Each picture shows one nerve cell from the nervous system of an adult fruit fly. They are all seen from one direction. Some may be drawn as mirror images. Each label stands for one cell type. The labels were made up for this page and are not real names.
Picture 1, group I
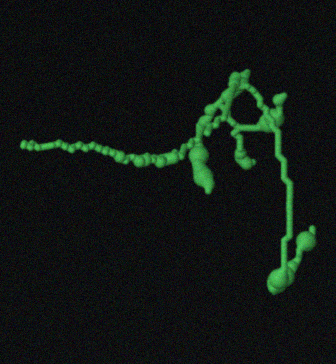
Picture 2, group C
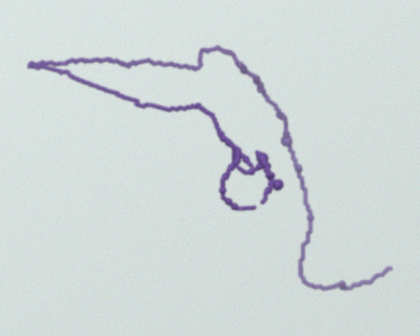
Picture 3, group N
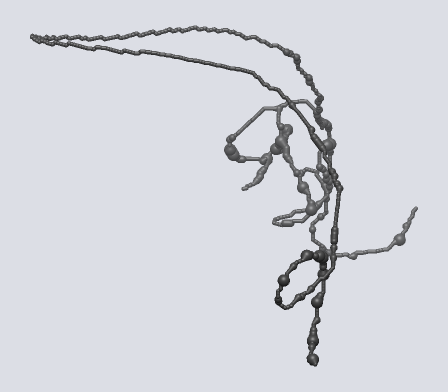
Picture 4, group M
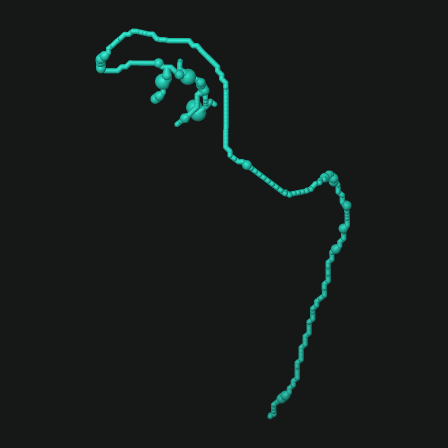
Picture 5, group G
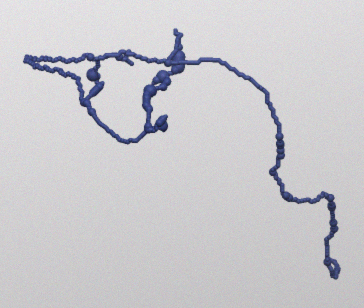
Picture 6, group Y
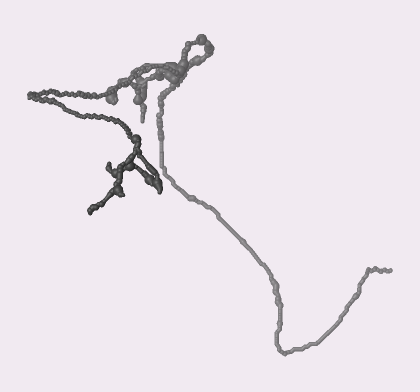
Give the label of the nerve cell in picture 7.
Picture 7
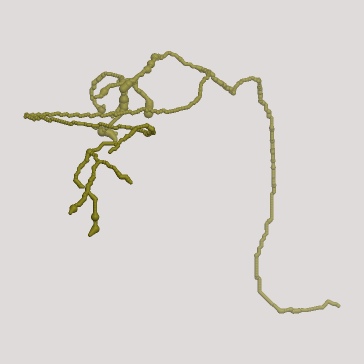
group Y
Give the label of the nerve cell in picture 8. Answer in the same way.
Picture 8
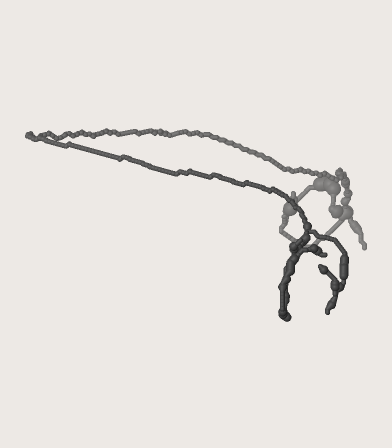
group C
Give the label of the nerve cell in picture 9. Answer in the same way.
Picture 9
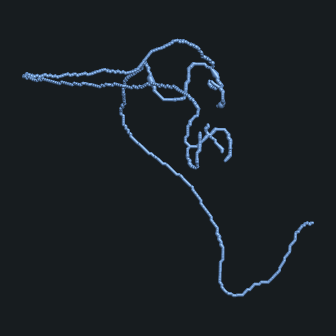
group C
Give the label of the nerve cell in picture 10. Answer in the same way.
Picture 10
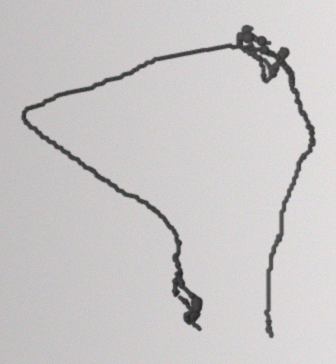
group C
